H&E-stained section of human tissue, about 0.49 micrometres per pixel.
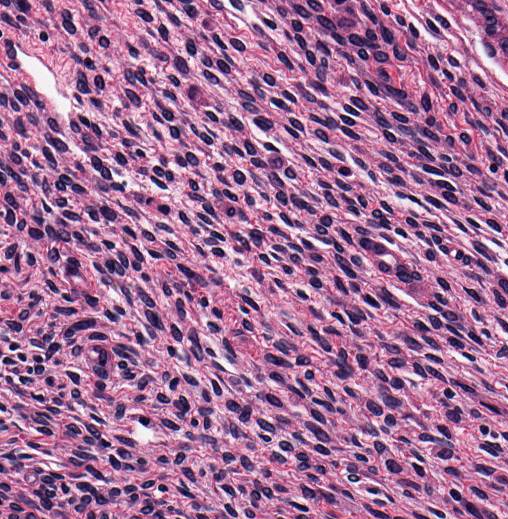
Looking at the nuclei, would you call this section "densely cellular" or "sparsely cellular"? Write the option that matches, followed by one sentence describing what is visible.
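Densely cellular. The whole field is a dense, continuous sheet of spindle-shaped cells with no epithelium or glands.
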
